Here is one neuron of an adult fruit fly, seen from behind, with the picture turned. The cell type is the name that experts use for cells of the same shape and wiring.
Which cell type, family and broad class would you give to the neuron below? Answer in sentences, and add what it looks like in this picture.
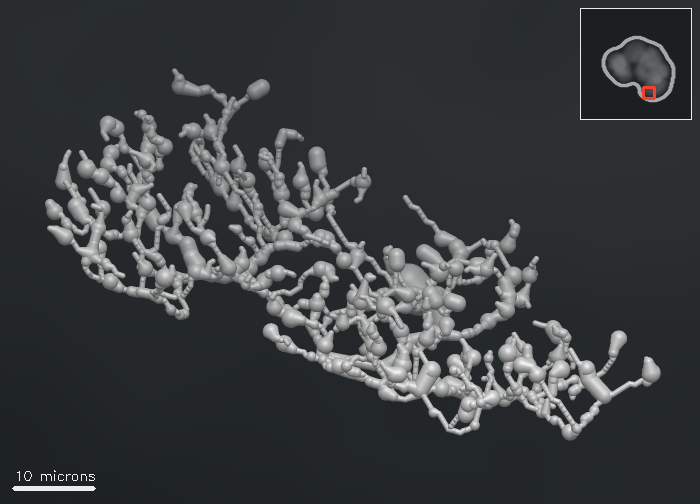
Its cell type is Dm6. Its family is Dm. Its broad class is optic-lobe intrinsic neuron. From left to right in the picture it spans about 75 microns. The picture shows dozens of branch ends.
